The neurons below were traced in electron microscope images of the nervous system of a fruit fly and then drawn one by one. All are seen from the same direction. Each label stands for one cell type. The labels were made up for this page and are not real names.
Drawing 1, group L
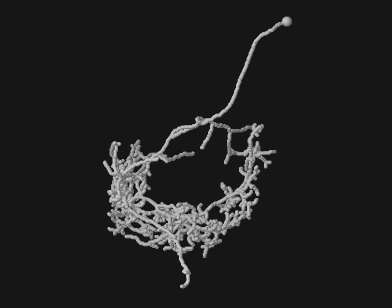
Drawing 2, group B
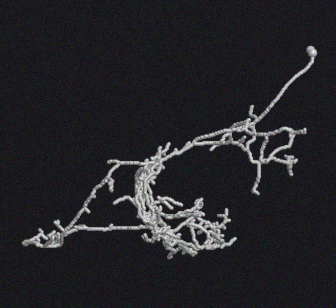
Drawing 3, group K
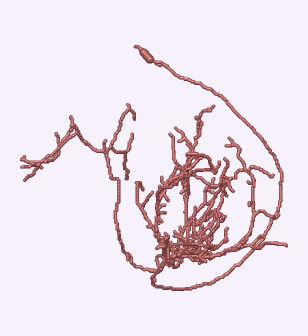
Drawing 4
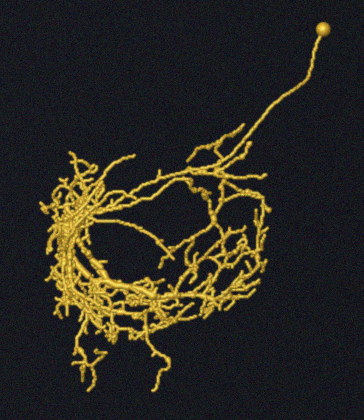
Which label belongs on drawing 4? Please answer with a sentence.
It belongs to group L.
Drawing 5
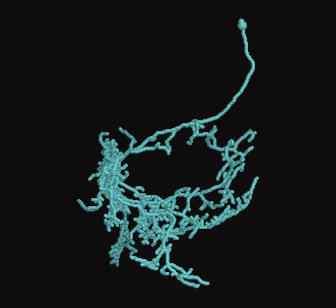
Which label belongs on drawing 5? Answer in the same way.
It belongs to group L.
